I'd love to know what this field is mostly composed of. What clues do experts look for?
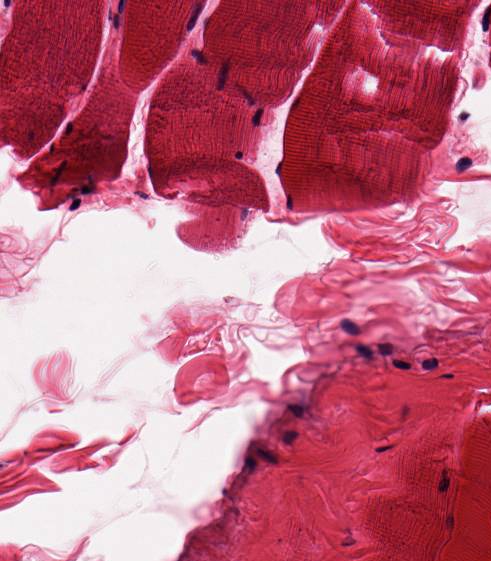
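Skeletal muscle: striated fibres at the top and lower right, with a largely empty pale zone in the middle and left. Top fibres: fine cross-striations across their width.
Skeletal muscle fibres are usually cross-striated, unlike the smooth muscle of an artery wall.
Upper-fibre nuclei: small, dark, elongated, at the fibre edges, not the centres.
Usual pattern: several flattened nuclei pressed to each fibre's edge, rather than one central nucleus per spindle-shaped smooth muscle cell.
Lower right: deeply pink striated muscle, a few scattered dark nuclei.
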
